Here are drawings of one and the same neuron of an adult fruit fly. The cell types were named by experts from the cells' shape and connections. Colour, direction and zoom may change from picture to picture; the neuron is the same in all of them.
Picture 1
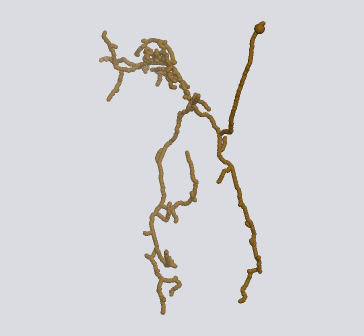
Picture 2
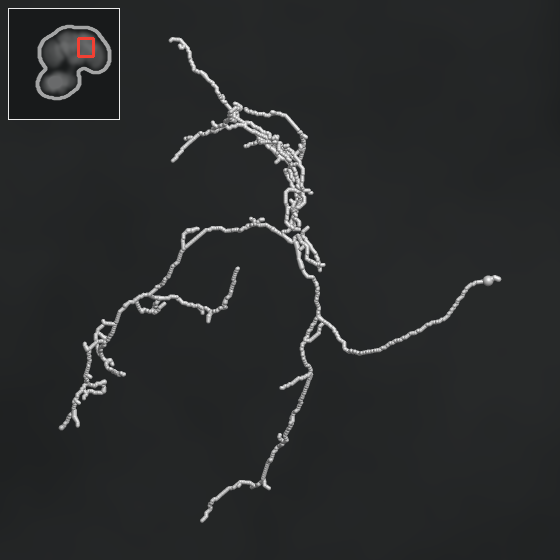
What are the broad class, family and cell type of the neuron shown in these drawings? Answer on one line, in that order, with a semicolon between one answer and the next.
central-brain intrinsic neuron; hemilineage LALa1_anterior; LAL060_b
